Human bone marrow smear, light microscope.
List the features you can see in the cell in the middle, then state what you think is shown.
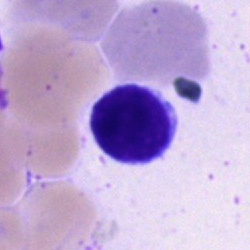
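Point by point: the chromatin is deeply stained and dense; no nucleoli can be seen in the nucleus; cytoplasm is very scant, at most a thin rim at the edge; and no granules are visible in the cell. The cell is a lymphocyte.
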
